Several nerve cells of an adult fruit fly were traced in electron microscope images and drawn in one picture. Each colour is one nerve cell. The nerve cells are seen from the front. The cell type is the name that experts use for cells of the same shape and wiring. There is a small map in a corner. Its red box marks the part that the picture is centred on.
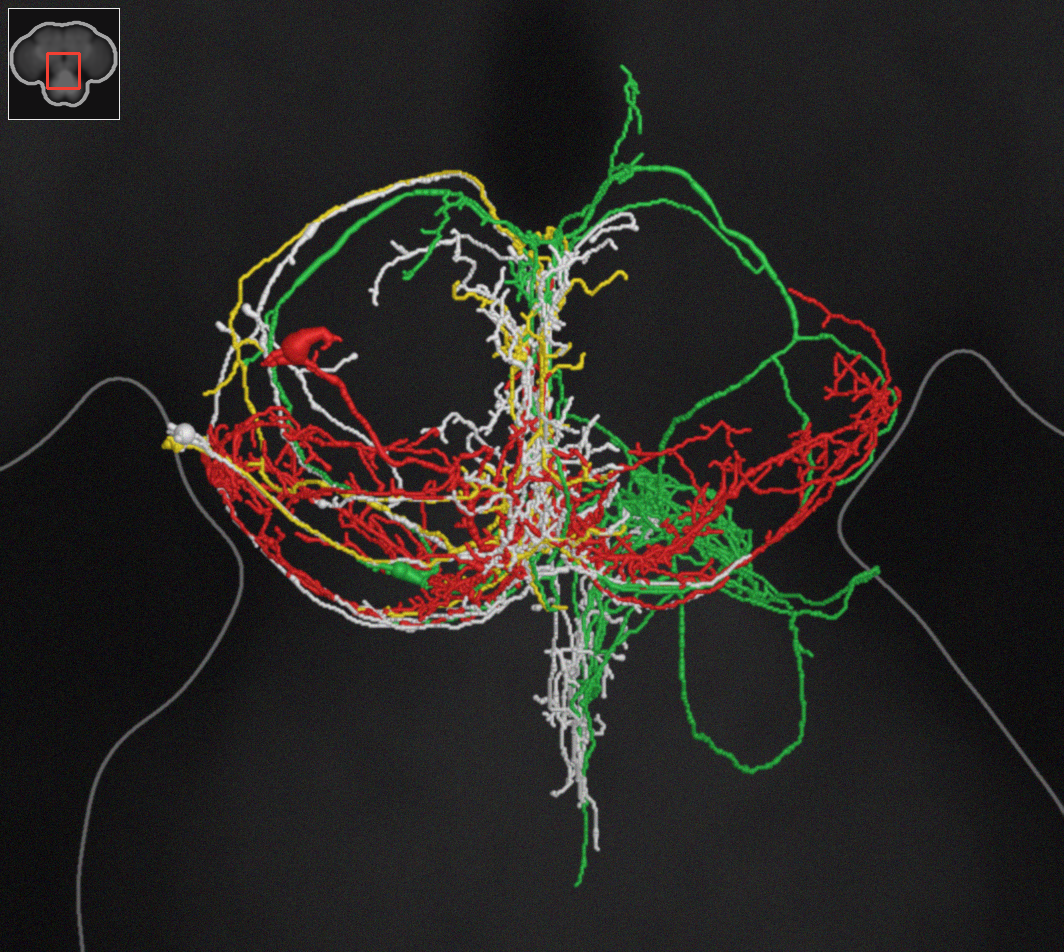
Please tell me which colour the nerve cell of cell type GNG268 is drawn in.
yellow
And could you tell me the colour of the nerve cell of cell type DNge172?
green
